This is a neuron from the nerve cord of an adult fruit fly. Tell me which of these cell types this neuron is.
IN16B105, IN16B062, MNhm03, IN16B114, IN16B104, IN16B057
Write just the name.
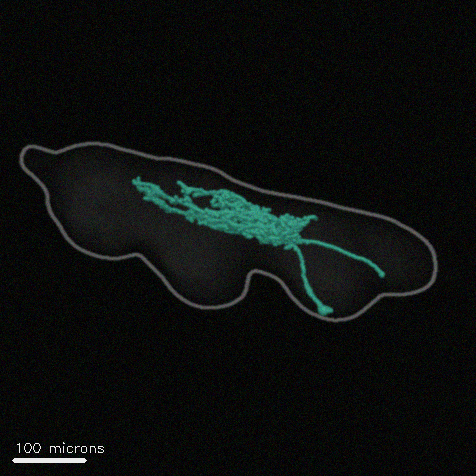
MNhm03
